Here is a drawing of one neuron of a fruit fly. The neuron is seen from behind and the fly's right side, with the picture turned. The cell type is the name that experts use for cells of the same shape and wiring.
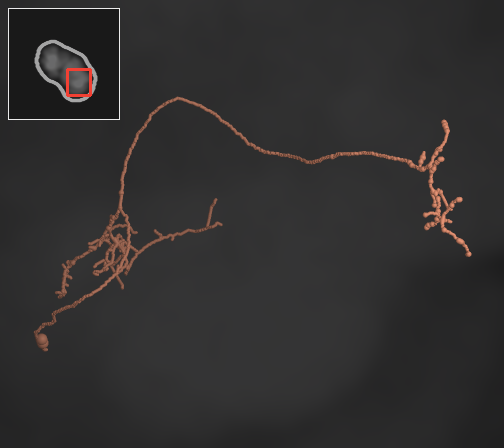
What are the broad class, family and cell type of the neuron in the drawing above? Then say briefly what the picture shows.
Its broad class is central-brain intrinsic neuron. Its family is hemilineage ALv1. It is of cell type M_vPNml75. In this view it is wider than it is tall.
